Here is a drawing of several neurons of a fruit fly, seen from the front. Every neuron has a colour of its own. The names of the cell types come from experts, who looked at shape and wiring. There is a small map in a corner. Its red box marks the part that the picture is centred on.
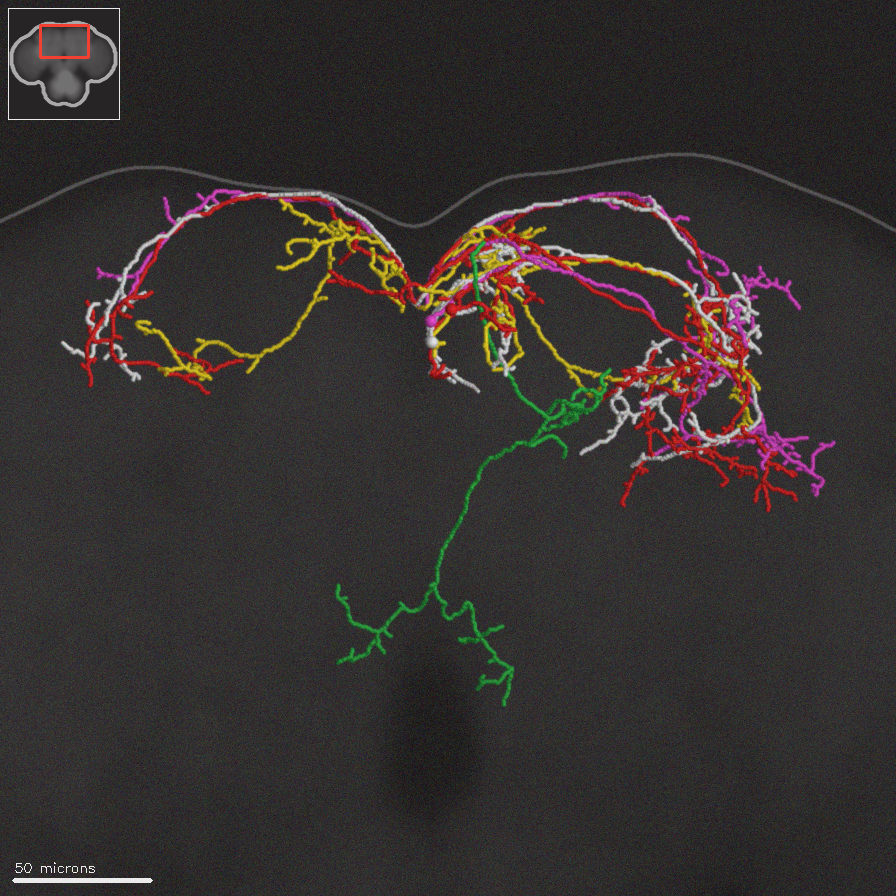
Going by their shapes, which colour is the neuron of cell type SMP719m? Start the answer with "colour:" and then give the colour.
colour: red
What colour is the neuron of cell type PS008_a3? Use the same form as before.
colour: green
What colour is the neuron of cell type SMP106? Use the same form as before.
colour: magenta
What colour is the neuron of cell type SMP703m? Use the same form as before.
colour: white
